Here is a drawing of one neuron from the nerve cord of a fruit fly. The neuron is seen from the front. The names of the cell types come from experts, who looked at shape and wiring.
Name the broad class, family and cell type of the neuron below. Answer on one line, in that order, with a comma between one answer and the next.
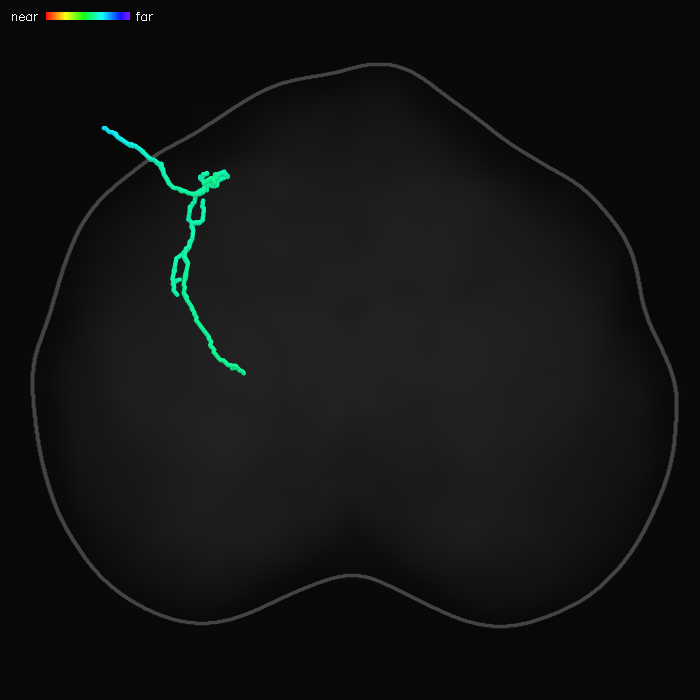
sensory neuron entering the nerve cord, class mechanosensory tactile, SNta03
